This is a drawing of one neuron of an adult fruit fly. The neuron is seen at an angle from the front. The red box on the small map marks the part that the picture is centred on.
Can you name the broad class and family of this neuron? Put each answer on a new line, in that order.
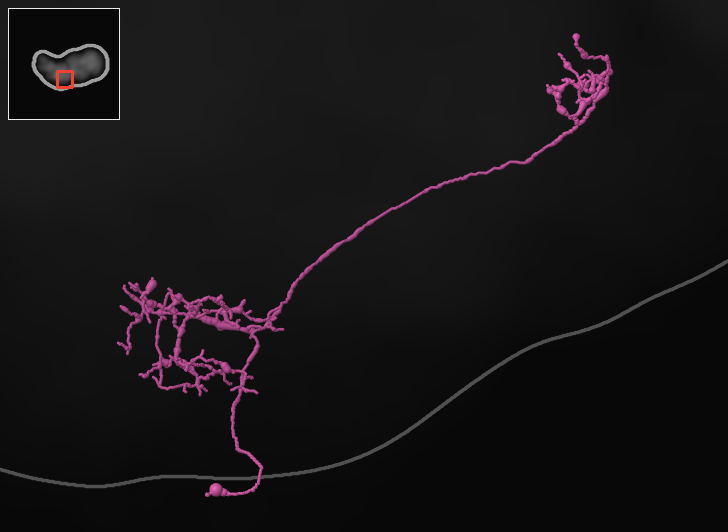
optic-lobe intrinsic neuron
Tm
